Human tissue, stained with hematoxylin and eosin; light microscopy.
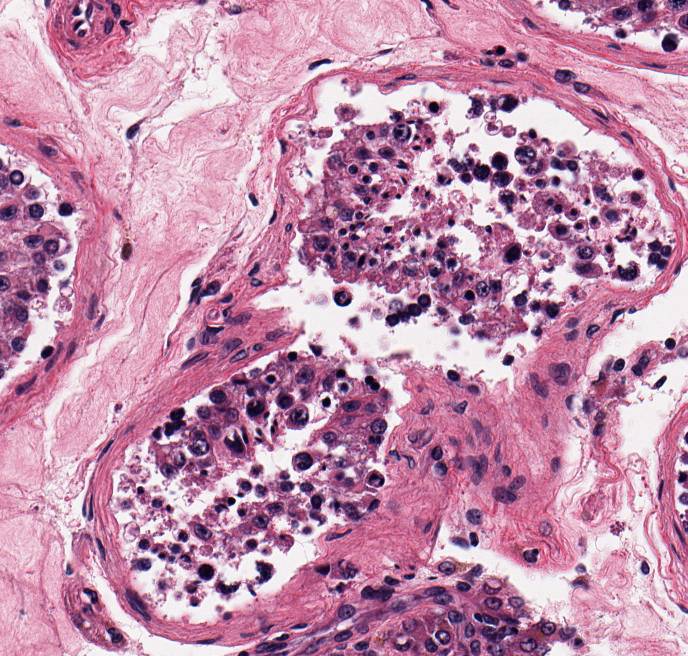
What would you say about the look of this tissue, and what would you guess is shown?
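See how each tubule has a thick wall of concentric layers of flattened spindle-shaped nuclei in pink fibrous tissue. Inside, the cells lie in loose, detached clusters, not an ordered layer on the wall, and many have small, round, very dark, condensed nuclei. It's testis.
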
